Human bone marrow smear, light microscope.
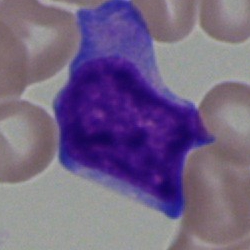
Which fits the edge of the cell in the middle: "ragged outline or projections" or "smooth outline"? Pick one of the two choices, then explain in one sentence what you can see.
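Ragged outline or projections. A pointed projection juts out from the right side of the cell.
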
